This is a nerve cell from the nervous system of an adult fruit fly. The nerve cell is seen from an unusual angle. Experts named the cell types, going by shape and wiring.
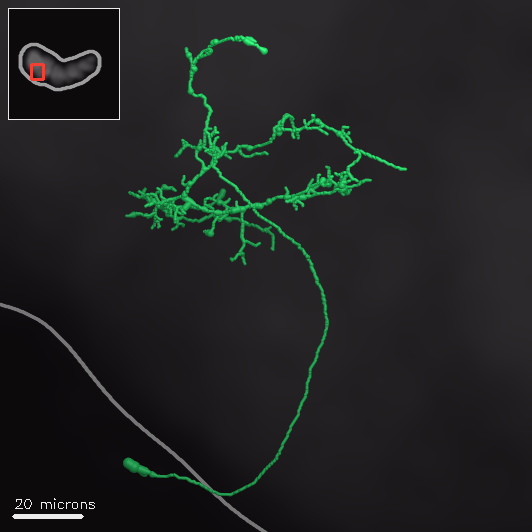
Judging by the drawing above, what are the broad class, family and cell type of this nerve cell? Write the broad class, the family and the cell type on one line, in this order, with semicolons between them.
central-brain intrinsic neuron; hemilineage MX3; CB2440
